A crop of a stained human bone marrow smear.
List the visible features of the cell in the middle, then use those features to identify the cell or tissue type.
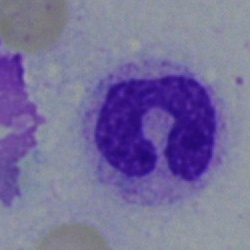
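Look first at the outline: it is roughly round. Now follow the nucleus, a deeply indented horseshoe whose notch opens downward. Its chromatin is dark purple and coarsely clumped, and you won't see any nucleoli. This is a band neutrophil.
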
